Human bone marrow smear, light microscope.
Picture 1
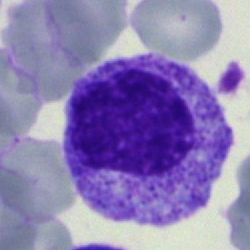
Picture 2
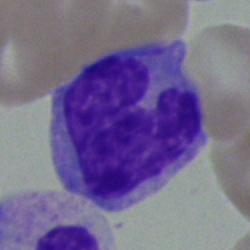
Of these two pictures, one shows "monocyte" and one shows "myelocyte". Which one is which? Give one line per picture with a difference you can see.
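Picture 1 shows a myelocyte: Many small purple granules are scattered through the cytoplasm.
Picture 2 shows a monocyte: No distinct granules are visible in the cytoplasm.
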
